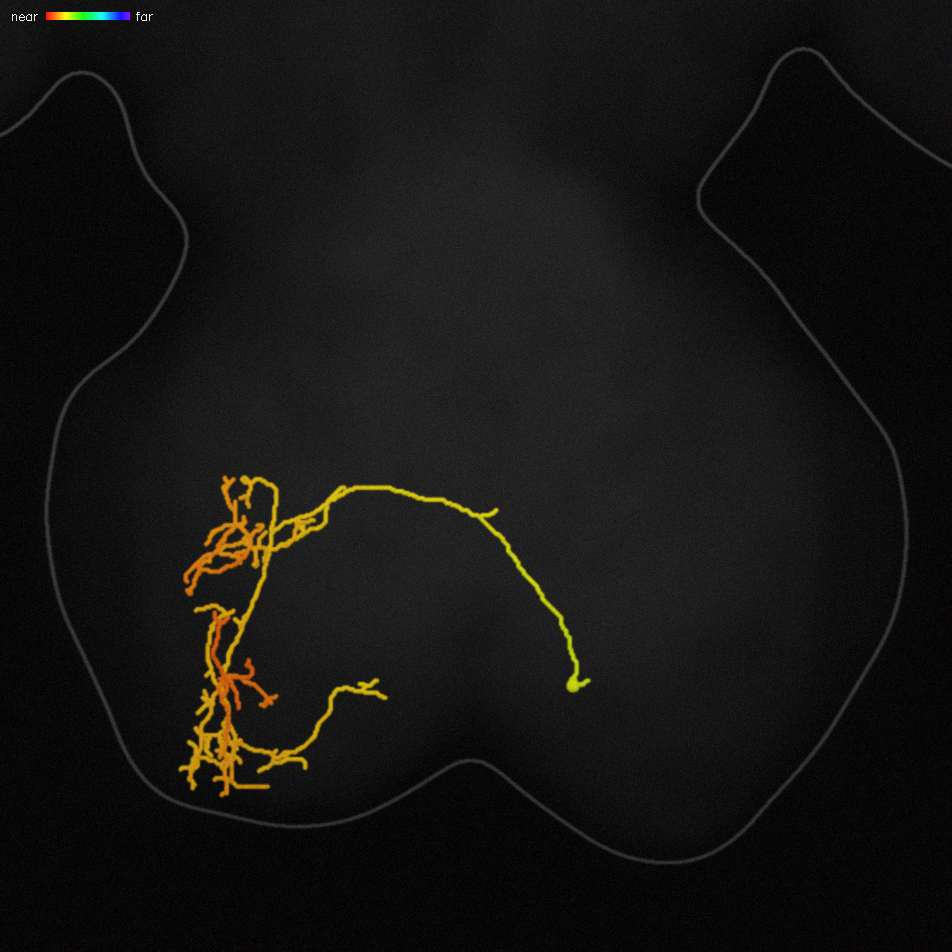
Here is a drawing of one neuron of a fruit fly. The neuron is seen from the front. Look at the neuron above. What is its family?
hemilineage 12B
